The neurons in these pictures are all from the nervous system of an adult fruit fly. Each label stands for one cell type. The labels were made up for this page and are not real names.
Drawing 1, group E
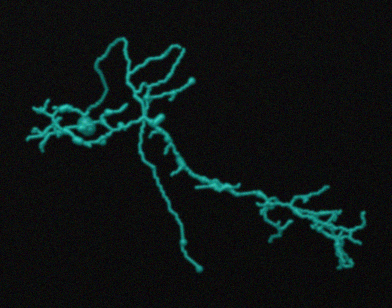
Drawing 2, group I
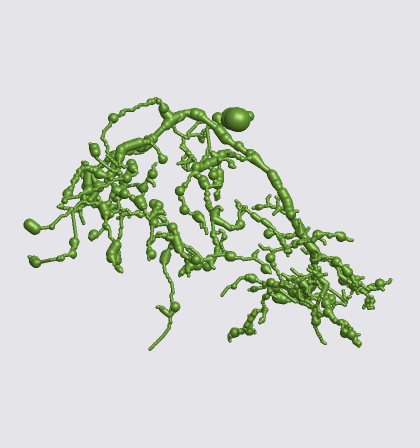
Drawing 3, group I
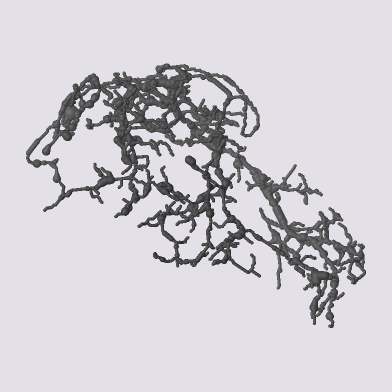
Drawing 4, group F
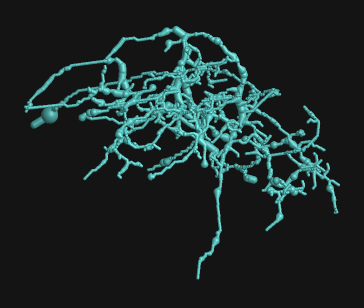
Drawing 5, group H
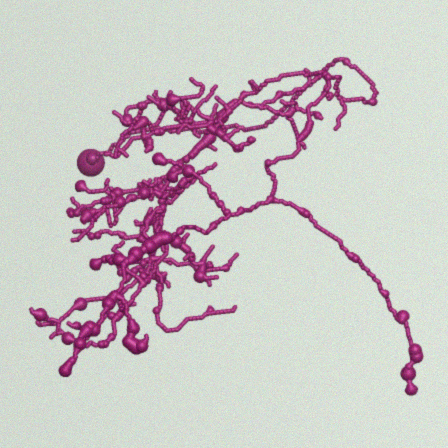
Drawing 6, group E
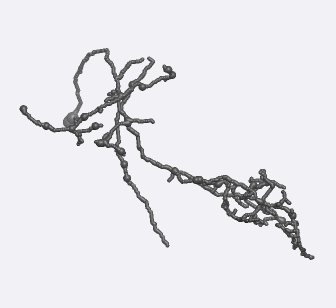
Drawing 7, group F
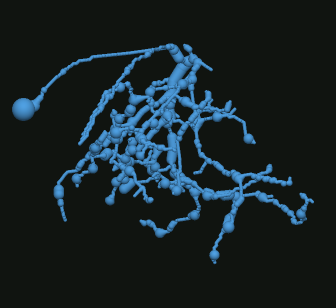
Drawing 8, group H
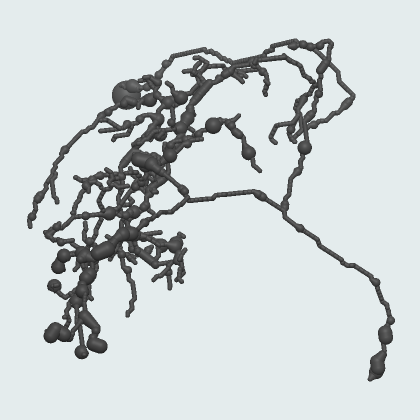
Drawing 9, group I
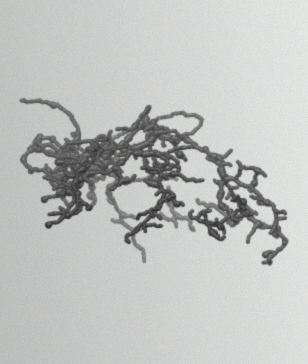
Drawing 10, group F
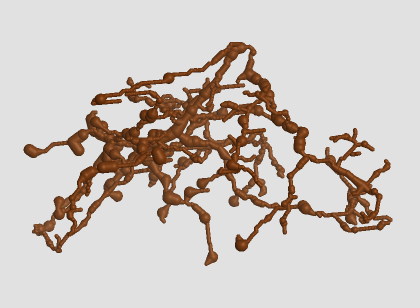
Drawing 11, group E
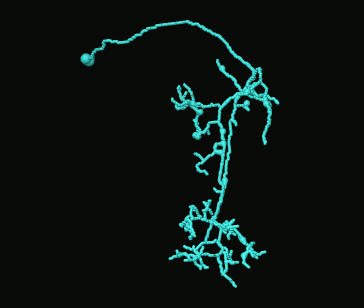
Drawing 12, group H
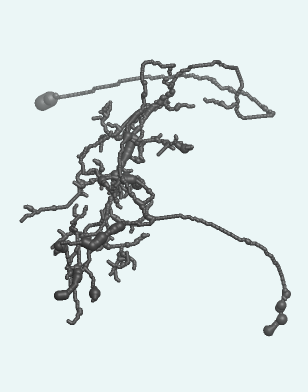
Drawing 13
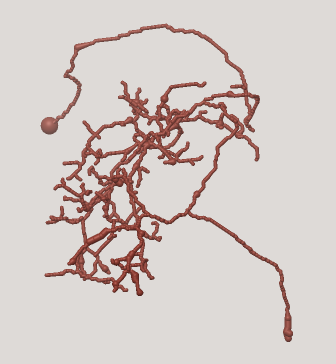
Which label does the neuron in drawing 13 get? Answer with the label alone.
group H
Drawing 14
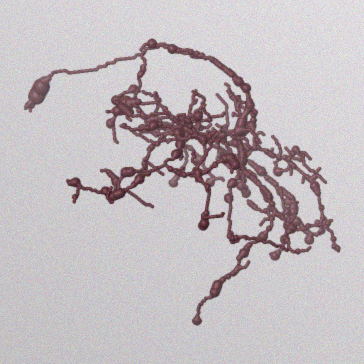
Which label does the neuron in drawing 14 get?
group F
